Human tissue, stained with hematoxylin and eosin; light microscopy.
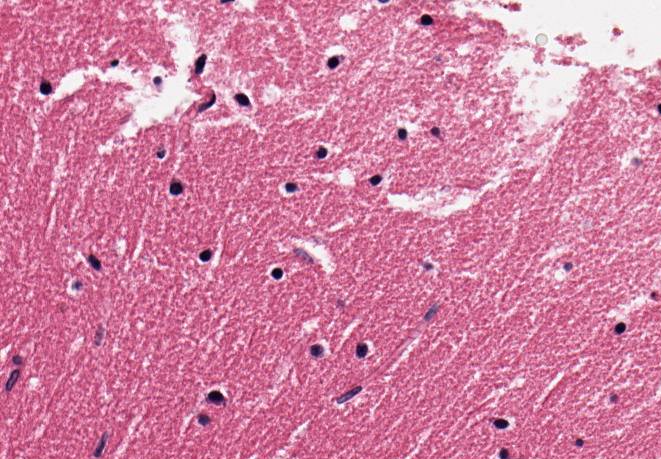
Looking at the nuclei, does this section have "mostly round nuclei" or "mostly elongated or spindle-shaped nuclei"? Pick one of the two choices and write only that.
Mostly round nuclei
